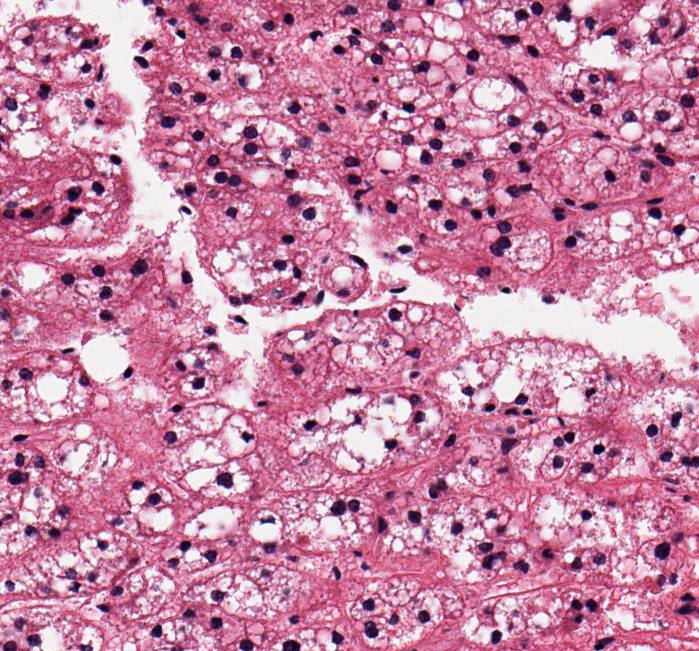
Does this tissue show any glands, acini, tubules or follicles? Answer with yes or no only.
No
